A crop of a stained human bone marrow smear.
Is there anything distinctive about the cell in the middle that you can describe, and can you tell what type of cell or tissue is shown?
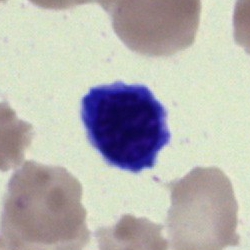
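Nucleus almost fills cell; cytoplasm at most a very thin rim. Chromatin dense, dark blue-violet, coarsely clumped. No nucleoli seen. No granules visible. Lymphocyte.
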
